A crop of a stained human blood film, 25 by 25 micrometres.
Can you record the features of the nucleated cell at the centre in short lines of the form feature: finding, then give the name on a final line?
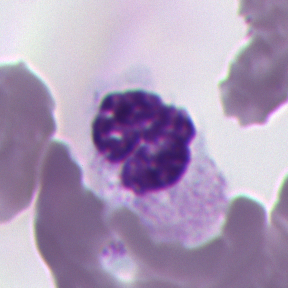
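Chromatin: dark purple, coarsely clumped, small pale gaps between clumps
Cytoplasm: pale, mostly to the lower right of the nucleus
Granules: many, fine, faint, pinkish-purple, within the cytoplasm
Outline: faint, poorly defined, especially along the top
Identity: segmented neutrophil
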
